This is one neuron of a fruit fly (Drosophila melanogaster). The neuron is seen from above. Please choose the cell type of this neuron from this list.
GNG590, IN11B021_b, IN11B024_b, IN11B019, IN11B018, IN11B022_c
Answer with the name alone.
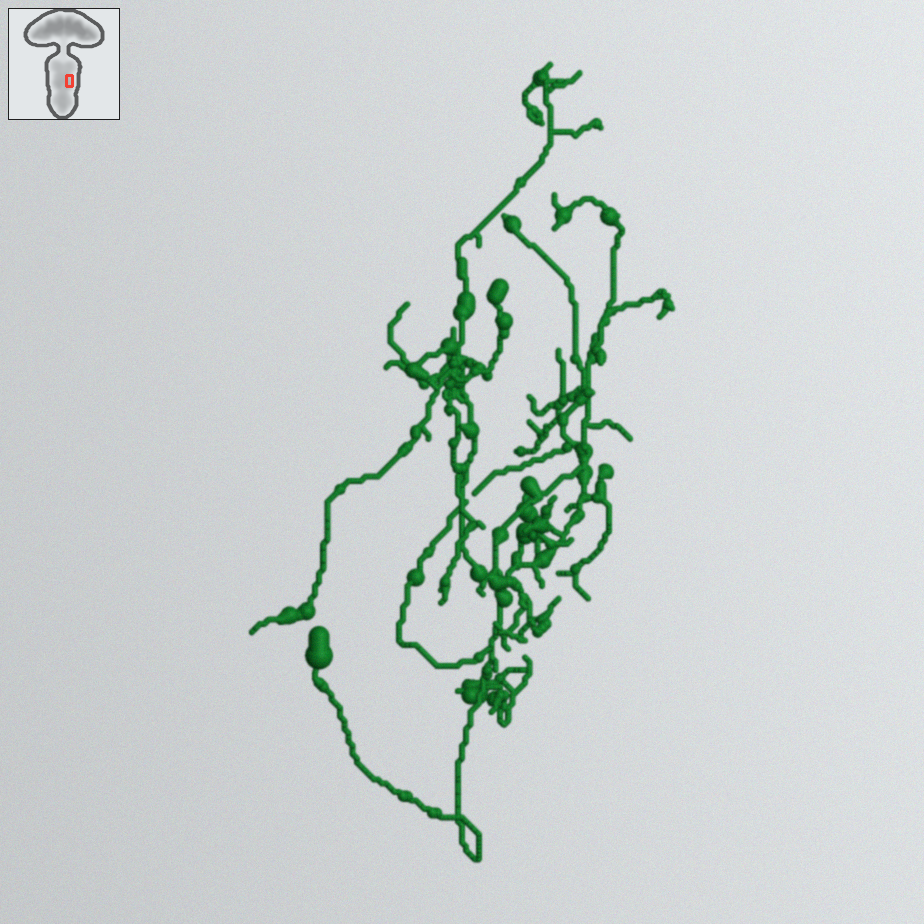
IN11B021_b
